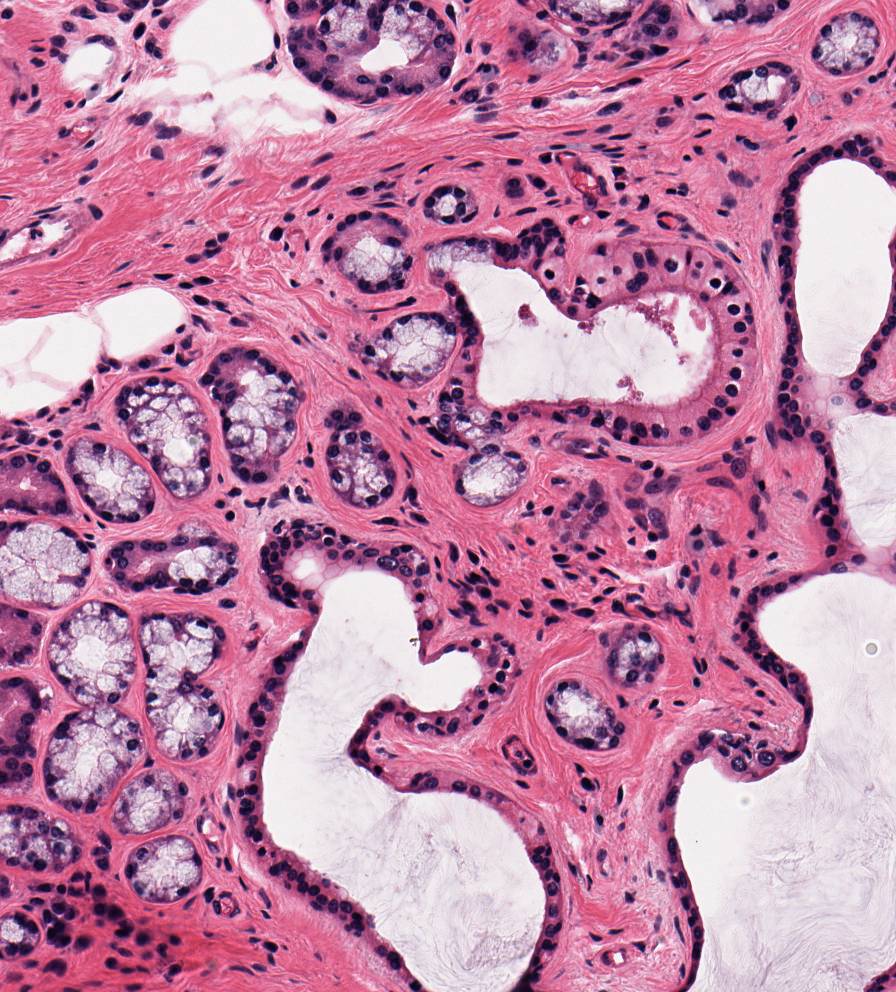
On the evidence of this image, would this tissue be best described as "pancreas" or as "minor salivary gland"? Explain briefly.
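Minor salivary gland. Small round acini cluster in the left half, their cells holding pale, bubbly, finely vacuolated cytoplasm with small dark nuclei pressed to the base, typical of mucous cells.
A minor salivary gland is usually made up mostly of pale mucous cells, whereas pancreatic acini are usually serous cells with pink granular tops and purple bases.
Large dilated ducts lie on the right and lower centre, with dense pink collagenous stroma bearing scattered spindle-shaped nuclei between them and the acini. A few empty, clear, thin-walled fat cells sit at the upper left edge.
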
